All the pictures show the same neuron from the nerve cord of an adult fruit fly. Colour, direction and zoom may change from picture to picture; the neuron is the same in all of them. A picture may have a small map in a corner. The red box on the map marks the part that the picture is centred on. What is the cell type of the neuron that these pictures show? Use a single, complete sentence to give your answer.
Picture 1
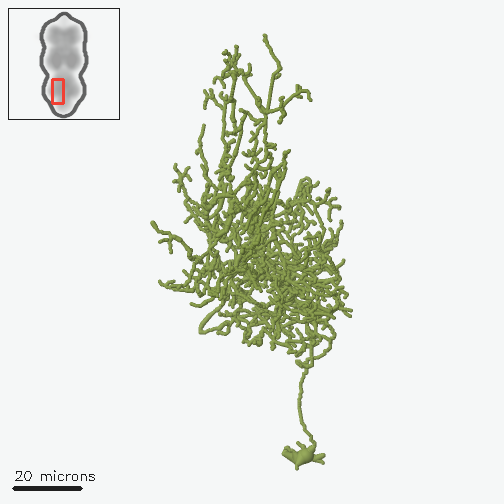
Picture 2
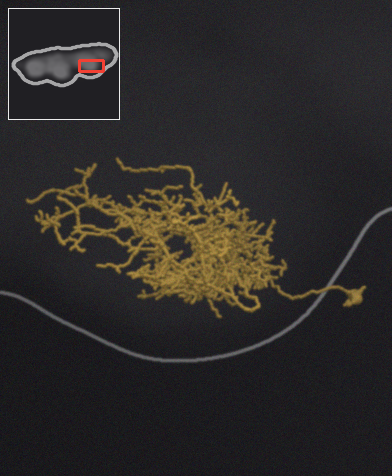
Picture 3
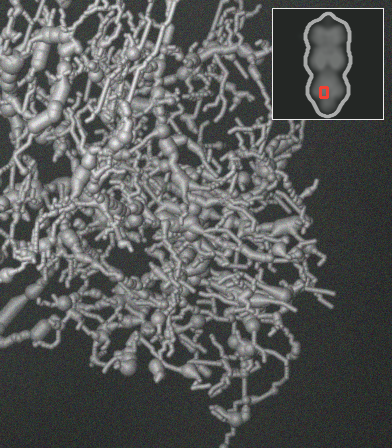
This neuron is categorized as cell type IN01B008.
